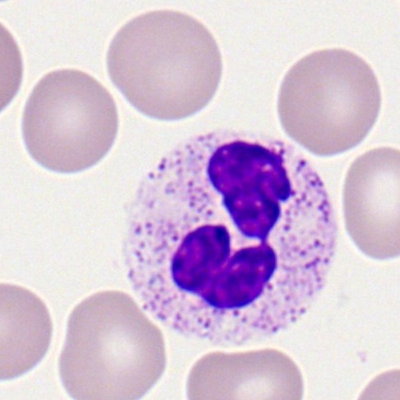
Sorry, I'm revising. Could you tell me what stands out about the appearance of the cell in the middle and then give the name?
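Nucleus divided into three lobes. Upper lobe joined to the lower lobes by a thin strand. Chromatin dense, staining dark purple. Small purple granules scattered throughout the cytoplasm. Cell: segmented neutrophil.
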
